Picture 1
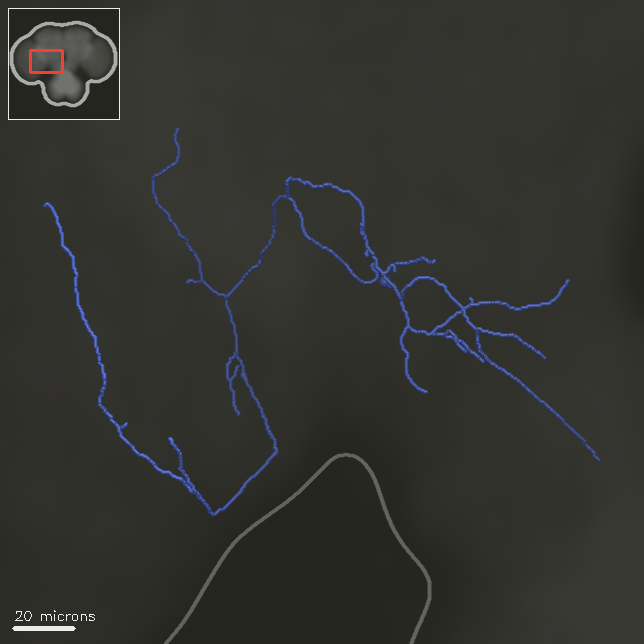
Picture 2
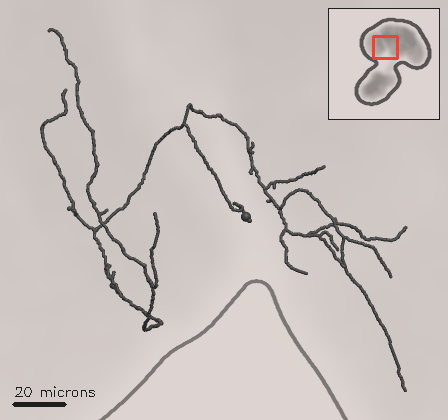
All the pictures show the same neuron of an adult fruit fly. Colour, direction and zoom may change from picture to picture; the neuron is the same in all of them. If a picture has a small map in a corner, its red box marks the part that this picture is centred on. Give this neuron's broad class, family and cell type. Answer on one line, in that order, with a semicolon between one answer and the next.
visual centrifugal neuron; LoVC; LoVC24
